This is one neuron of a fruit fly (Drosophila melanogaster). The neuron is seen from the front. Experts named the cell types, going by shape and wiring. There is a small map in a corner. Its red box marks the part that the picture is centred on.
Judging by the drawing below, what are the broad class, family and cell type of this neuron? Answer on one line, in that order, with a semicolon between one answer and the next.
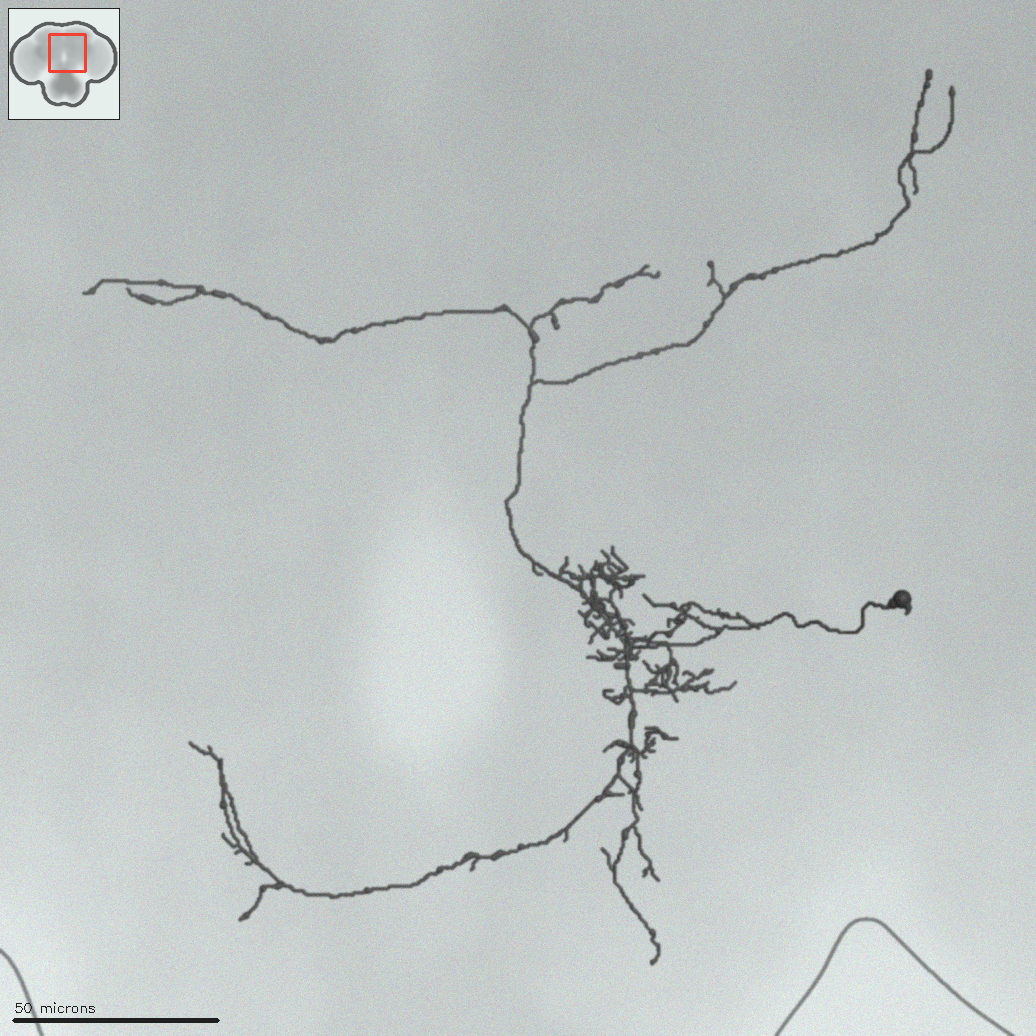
central-brain intrinsic neuron; hemilineage VESa2; VES031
